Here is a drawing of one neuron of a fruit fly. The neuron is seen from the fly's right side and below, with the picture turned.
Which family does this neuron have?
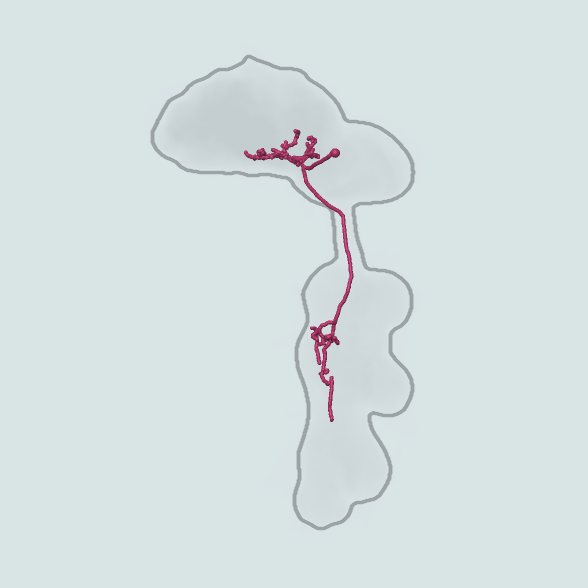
hemilineage LB12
